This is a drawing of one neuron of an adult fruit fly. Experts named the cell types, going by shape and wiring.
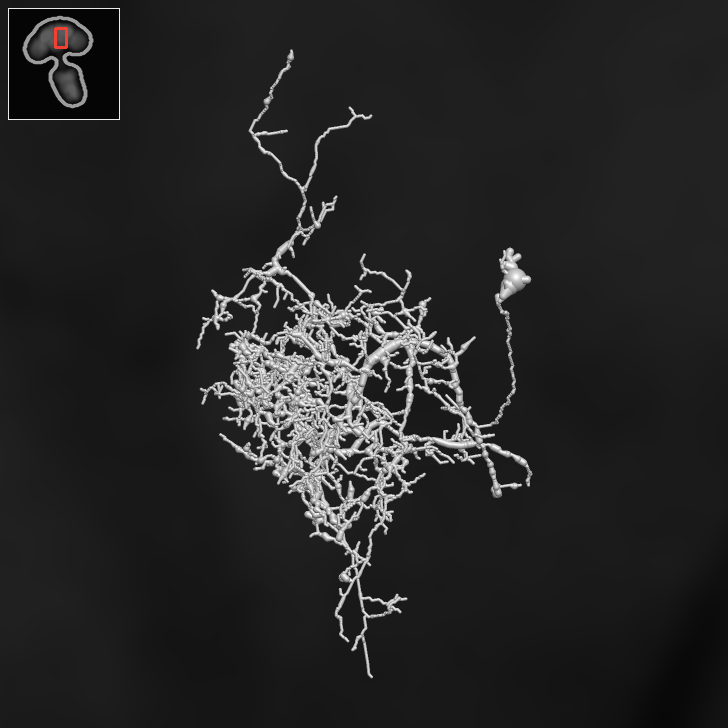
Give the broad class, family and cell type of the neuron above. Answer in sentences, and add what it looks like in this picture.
Its broad class is central-brain intrinsic neuron. The family is hemilineage WEDa2. Its cell type is CB0316. It is in the brain and does not reach the nerve cord. Its cell body lies on the right of the picture. More than a hundred branch ends can be seen.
